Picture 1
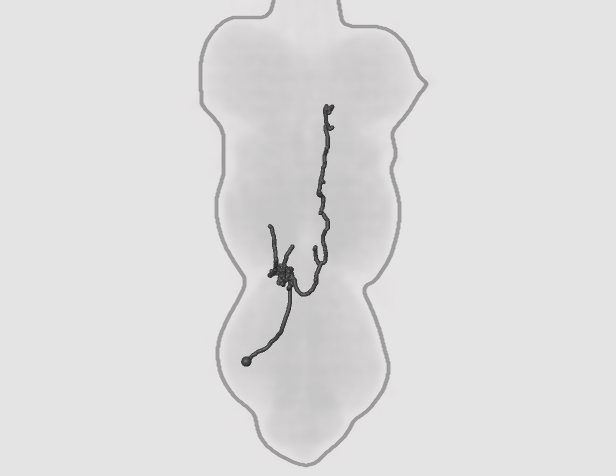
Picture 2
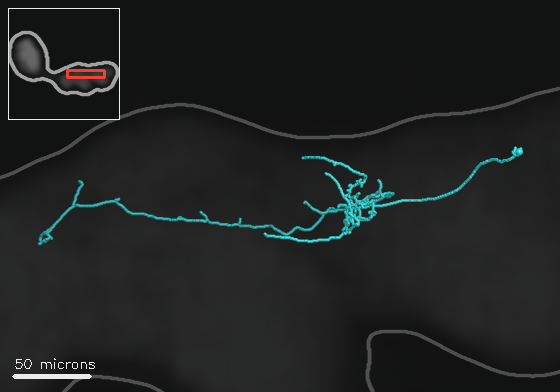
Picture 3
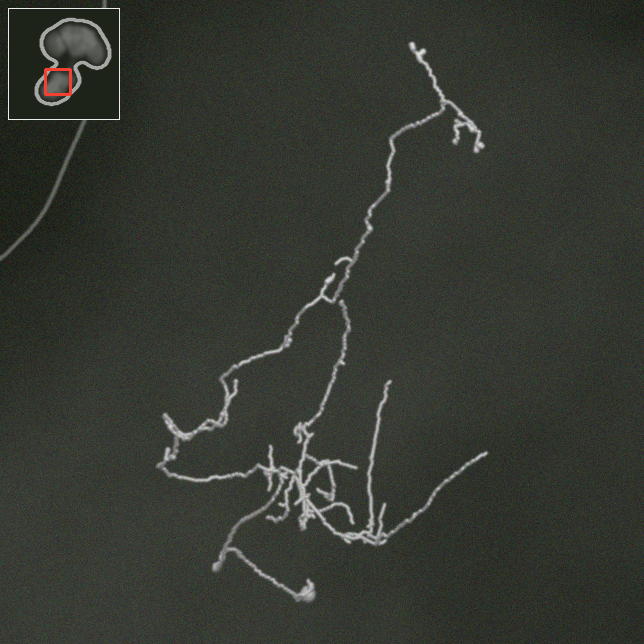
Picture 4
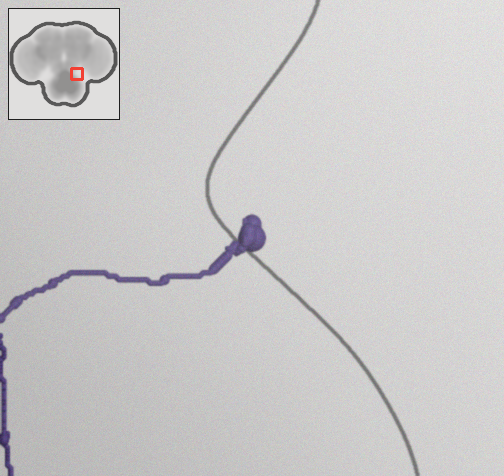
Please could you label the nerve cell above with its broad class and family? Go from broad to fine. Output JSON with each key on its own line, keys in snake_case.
{
 "broad_class": "nerve-cord intrinsic neuron",
 "family": "hemilineage 07B"
}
